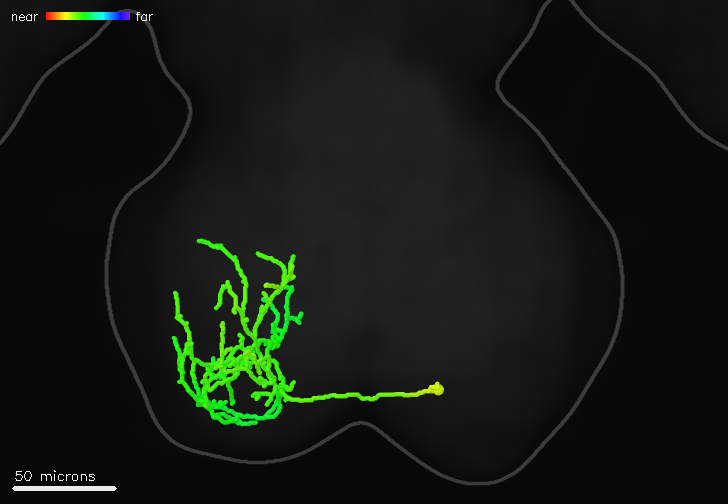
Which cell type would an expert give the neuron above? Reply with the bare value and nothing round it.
IN14A031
